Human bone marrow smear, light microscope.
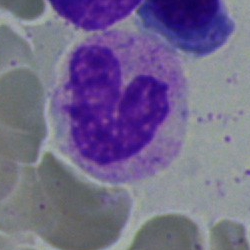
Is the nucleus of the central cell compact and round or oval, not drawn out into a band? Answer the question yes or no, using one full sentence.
No, rather than one compact mass, the nucleus is drawn out into a curved band without separate lobes.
